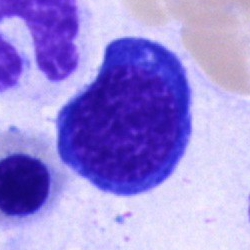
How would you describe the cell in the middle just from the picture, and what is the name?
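Follow the outline first: it is rounded, with a shallow indentation at the upper left. Now the cytoplasm, which is deep blue, and you can see no granules in it. What you are looking at is an erythroblast.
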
